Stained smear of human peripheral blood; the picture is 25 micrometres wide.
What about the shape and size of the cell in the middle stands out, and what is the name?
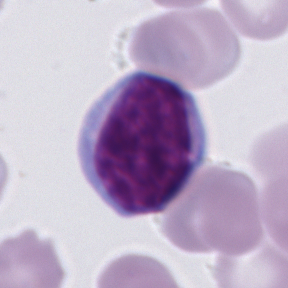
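Let's start with size: the cell is about 12 micrometres across, and its outline is smooth, with no surface projections. The nucleus is oval, about 12 by 9 micrometres, and sits off-centre, so the widest band of cytoplasm is on the left. That cytoplasm is only a narrow rim of pale blue. Look closely at the chromatin: it stains dark purple and is coarse and clumped rather than fine. This one is a typical lymphocyte.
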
